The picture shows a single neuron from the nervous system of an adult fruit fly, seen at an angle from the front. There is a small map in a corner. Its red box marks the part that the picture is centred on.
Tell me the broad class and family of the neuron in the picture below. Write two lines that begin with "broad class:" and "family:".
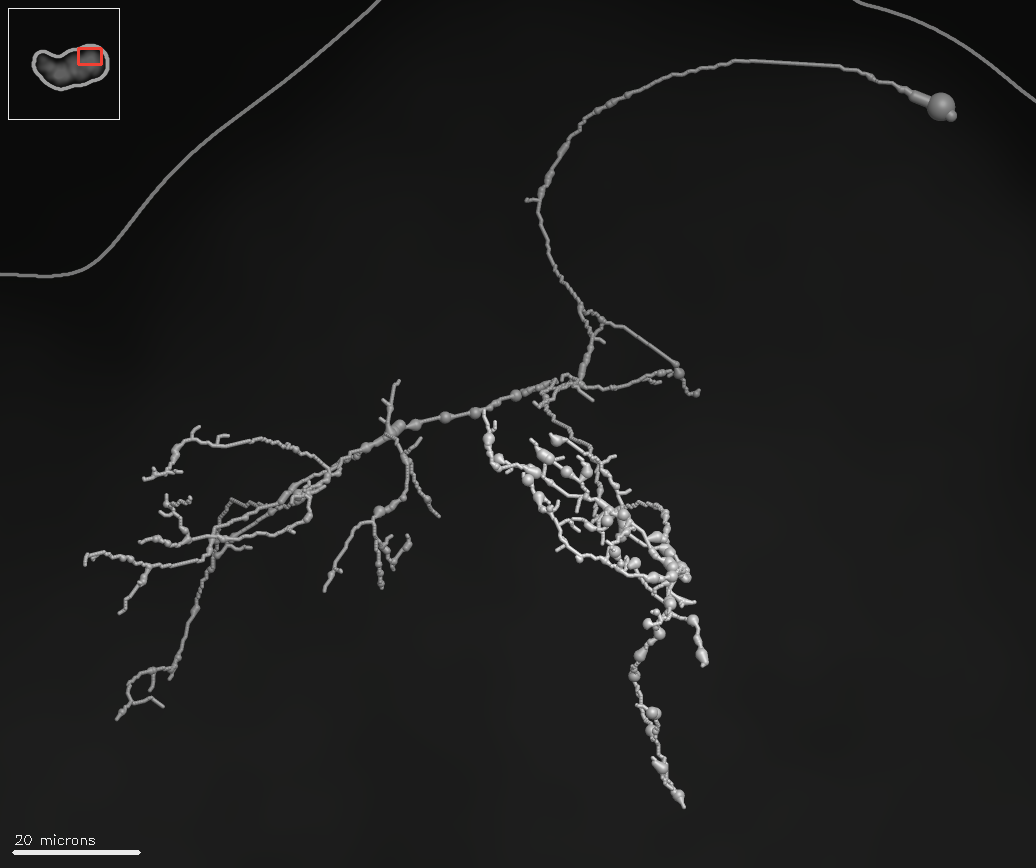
broad class: central-brain intrinsic neuron
family: hemilineage SLPad1_posterior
